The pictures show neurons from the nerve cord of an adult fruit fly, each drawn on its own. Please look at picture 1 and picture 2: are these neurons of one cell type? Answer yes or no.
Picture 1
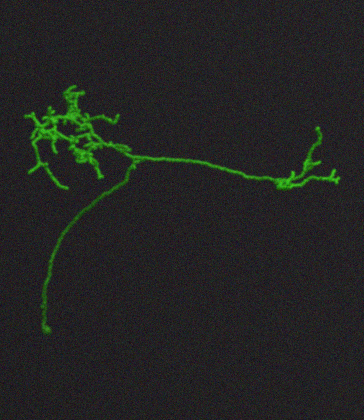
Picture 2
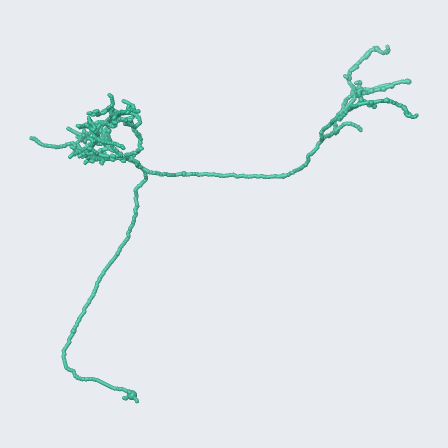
no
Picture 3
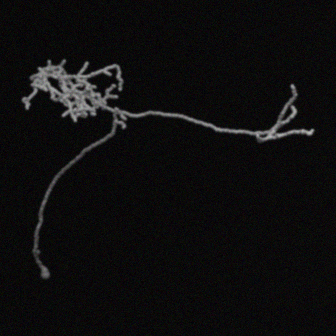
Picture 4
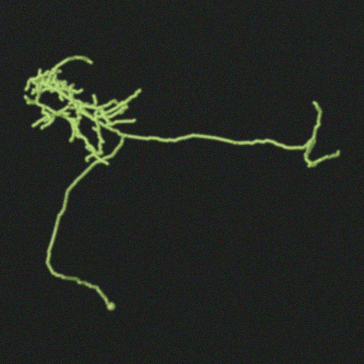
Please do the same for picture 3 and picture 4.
yes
